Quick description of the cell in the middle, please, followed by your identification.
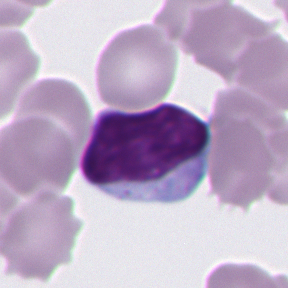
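Note the smooth outline, free of surface projections. The nucleus is one unlobed mass, and a few fine reddish-purple granules sit in the cytoplasm, with no vacuoles there. It's a typical lymphocyte.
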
